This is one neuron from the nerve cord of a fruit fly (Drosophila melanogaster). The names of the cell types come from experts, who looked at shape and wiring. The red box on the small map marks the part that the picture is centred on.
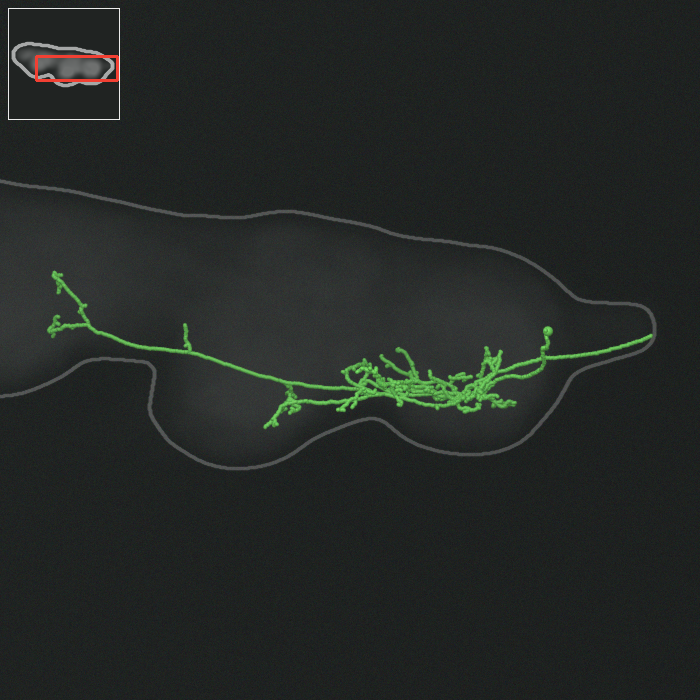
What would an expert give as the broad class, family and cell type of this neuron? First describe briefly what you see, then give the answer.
As drawn here it is more than twice as wide as it is tall. It is an ascending neuron. The family is hemilineage 09B. The cell type is AN09B040.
